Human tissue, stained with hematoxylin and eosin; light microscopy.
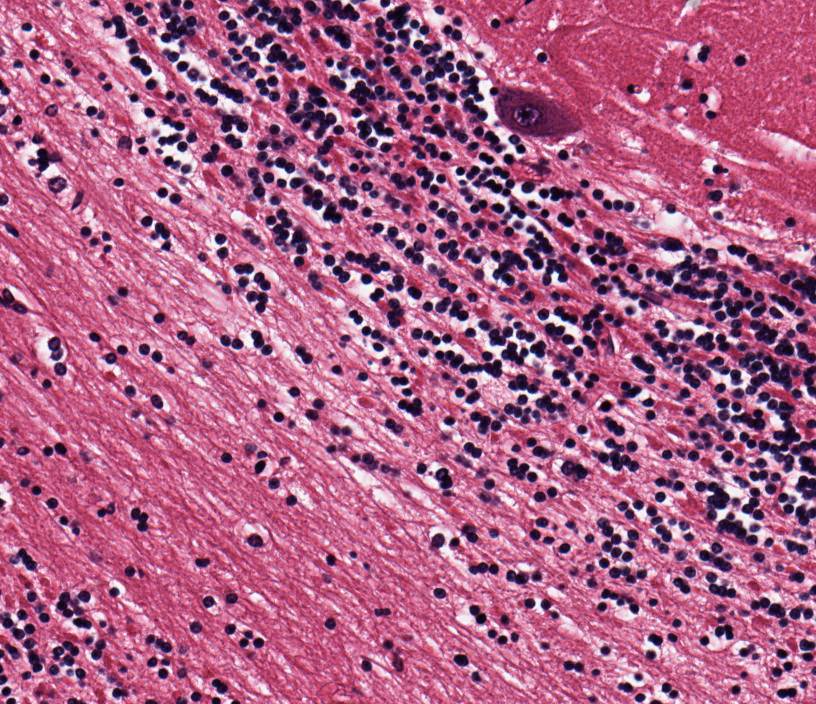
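Cerebellum. A broad band of granule cells crosses diagonally from top centre toward the right edge; nuclei small, round, densely dark, almost no visible cytoplasm. Upper right looks pale pink, finely textured, with very few nuclei. Lower left, pink, with fine fibres roughly parallel to the band.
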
